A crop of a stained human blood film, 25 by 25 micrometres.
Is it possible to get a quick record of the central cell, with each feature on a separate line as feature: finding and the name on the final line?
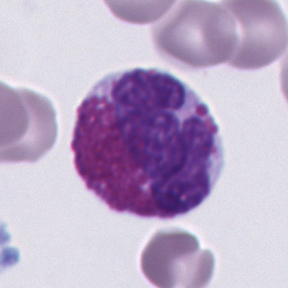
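Nucleus: divided into several lobes, it seems
Position: nucleus mostly in the upper and right part
Granules: coarse, crowding the cytoplasm on the left
Colour: granules reddish-pink rather than blue-black
Size: about 13 micrometres across
Name: eosinophil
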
